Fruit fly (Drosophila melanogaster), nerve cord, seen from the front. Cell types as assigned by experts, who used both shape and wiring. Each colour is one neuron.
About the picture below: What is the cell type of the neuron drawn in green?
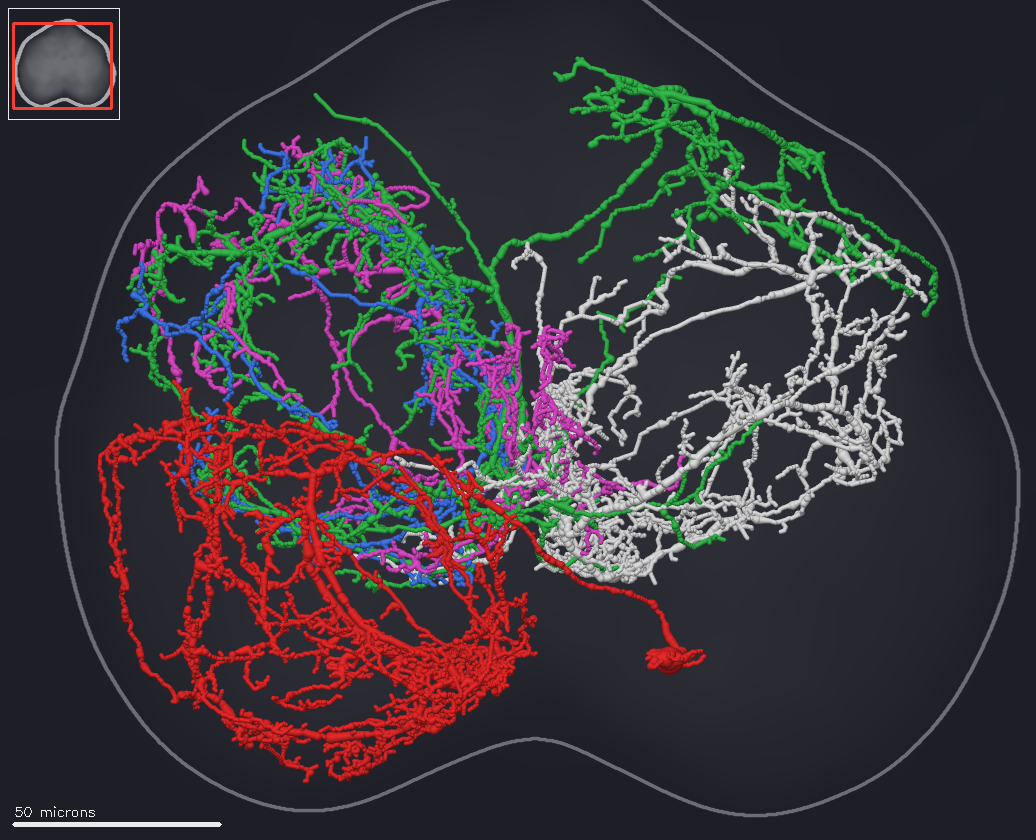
INXXX035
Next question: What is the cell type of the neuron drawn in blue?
IN04B068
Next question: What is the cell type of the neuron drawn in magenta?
IN03A050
